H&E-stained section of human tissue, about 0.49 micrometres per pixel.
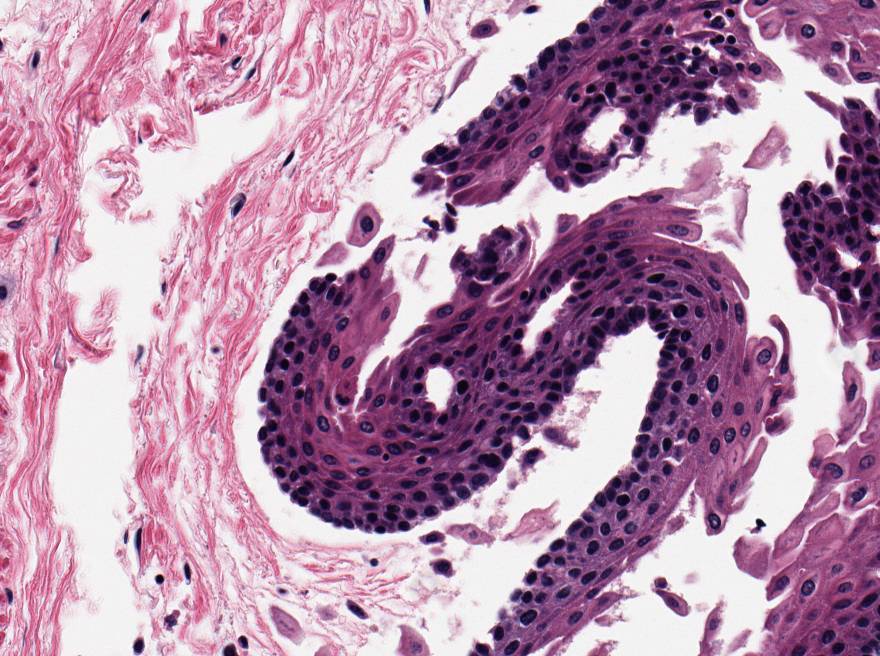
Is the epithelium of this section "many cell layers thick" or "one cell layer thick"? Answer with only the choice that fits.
Many cell layers thick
